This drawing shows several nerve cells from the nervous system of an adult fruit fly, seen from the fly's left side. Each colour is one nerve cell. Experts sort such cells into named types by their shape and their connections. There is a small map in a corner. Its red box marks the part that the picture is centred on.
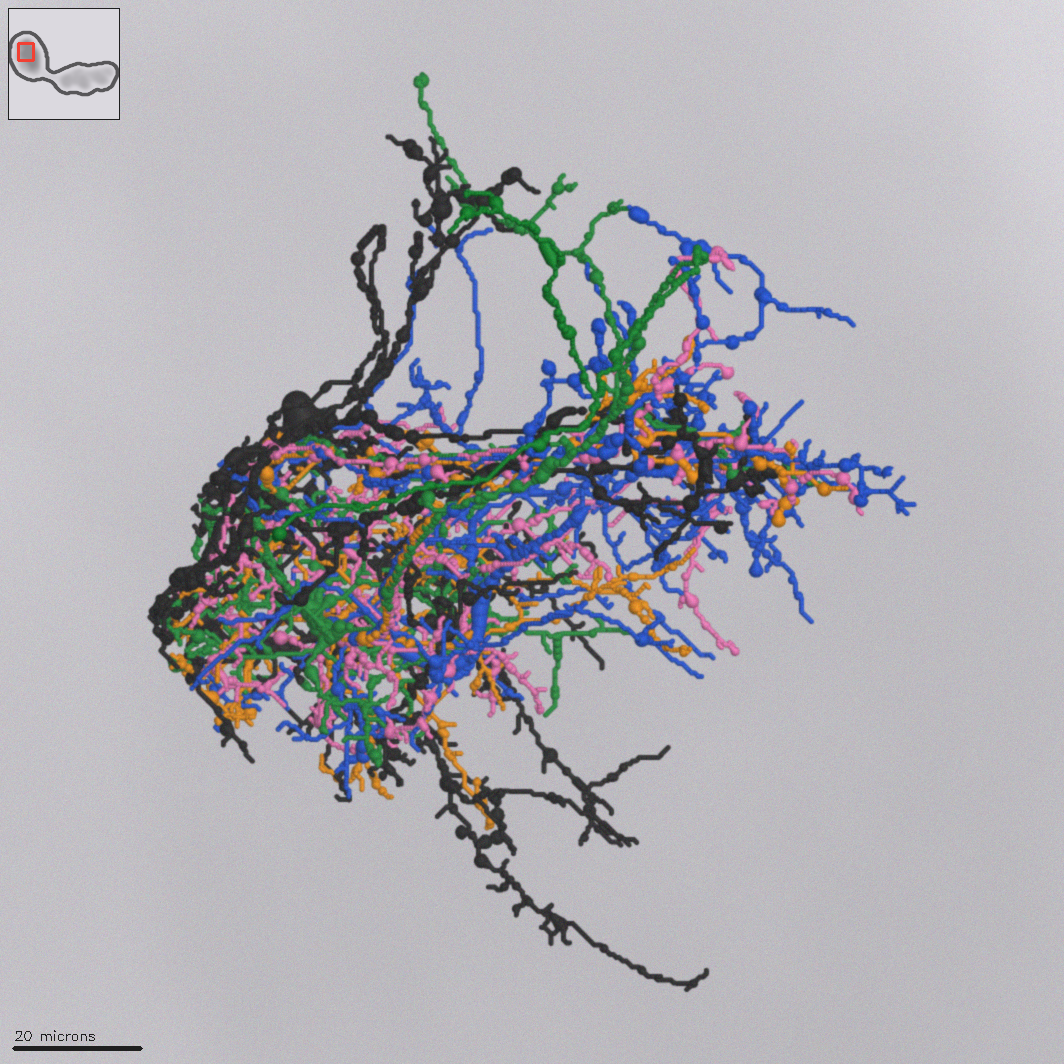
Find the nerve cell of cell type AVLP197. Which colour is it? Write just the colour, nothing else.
pink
